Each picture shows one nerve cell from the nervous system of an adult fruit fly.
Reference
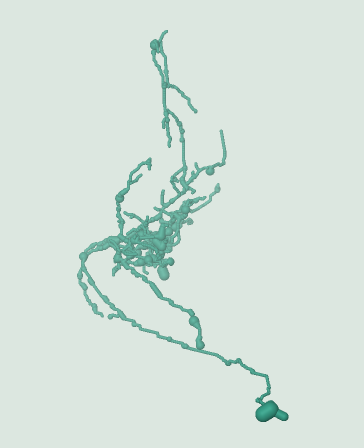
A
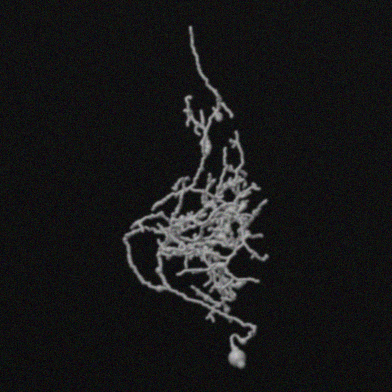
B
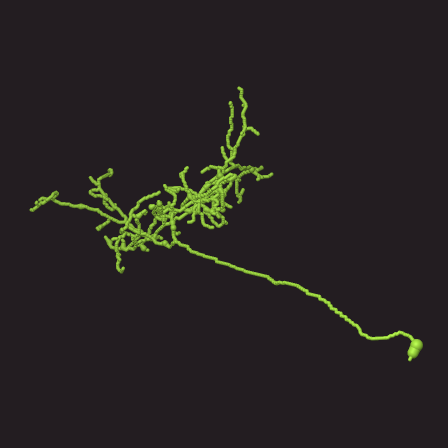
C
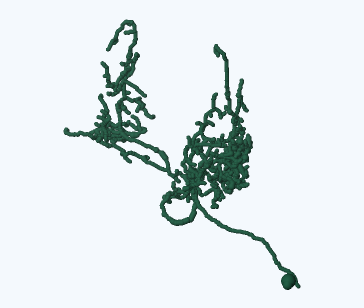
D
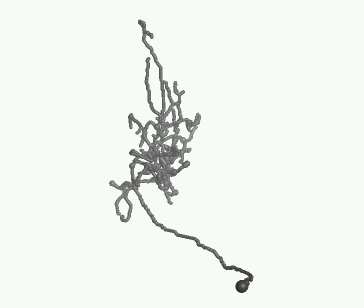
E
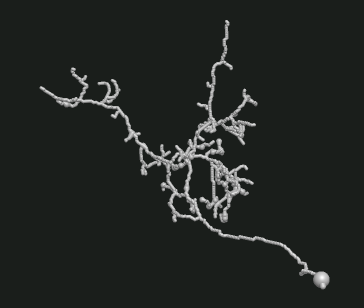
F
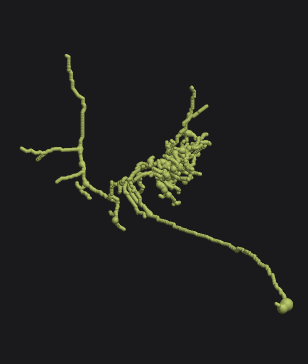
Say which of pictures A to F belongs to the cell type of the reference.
Picture D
